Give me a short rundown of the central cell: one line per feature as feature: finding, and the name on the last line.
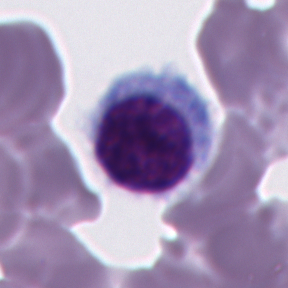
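Texture: chromatin dense and dark purple, slightly clumped
Cytoplasm: widest on the upper right side
Position: so the nucleus sits toward the lower left
Upper edge: ragged, with fine hair-like projections
Granules: no coarse ones in the cytoplasm
Identity: hairy cell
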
